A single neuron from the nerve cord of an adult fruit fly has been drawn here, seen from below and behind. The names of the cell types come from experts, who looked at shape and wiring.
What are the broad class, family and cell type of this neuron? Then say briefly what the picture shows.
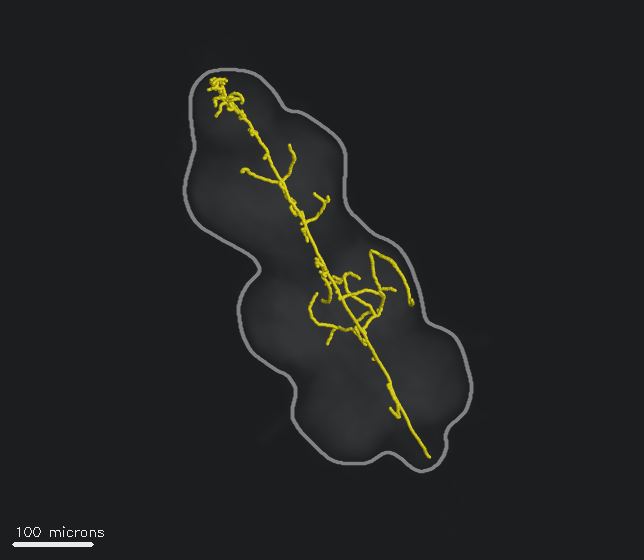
Its broad class is descending neuron. Its family is hemilineage SMPpm1. Its cell type is DNp48. The drawing shows no cell body. From top to bottom in the picture it spans about 500 microns.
